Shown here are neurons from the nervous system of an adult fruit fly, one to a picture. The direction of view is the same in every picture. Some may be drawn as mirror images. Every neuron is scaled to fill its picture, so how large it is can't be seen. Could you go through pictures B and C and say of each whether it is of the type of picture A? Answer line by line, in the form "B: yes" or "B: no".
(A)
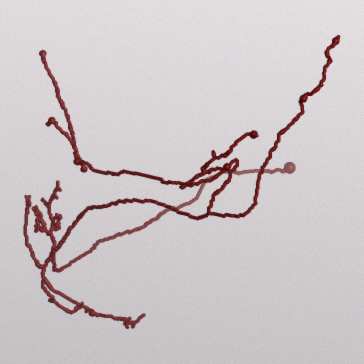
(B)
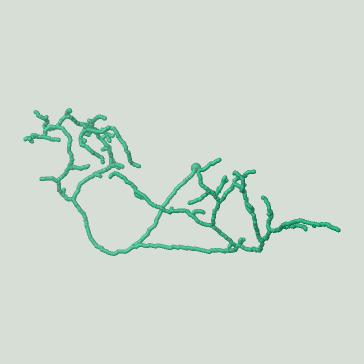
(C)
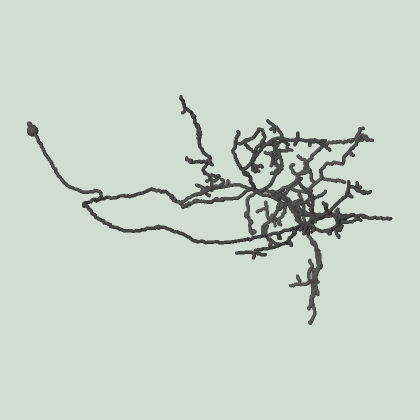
B: no
C: no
